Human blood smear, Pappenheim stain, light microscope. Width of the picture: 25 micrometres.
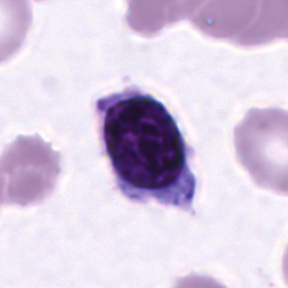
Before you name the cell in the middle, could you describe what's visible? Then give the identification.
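The nucleus occupies most of the cell and is oval in outline, measuring about 9 by 7 micrometres. It stains a dark purple. Its chromatin is coarse and clumped, with paler streaks between the clumps. Cytoplasm is scant compared with the nucleus. This is a plasma cell.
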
